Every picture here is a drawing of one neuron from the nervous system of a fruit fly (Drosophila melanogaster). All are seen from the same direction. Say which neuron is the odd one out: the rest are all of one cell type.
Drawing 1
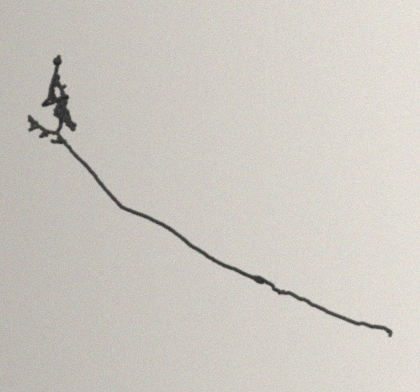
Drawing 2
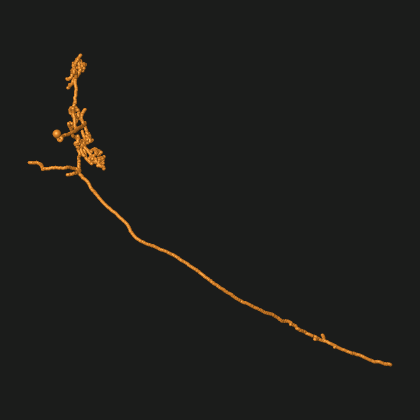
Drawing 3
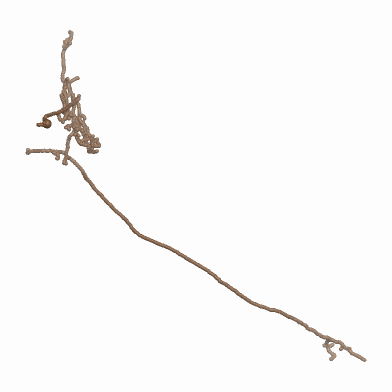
Drawing 1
